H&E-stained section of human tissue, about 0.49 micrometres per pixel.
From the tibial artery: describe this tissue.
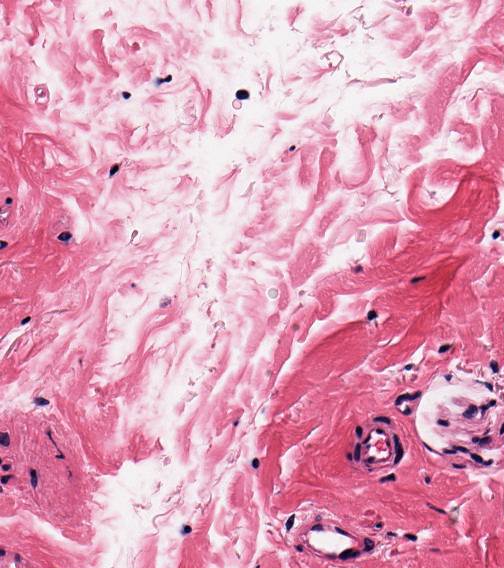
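No epithelium anywhere here. Dense pink collagen bundles fill the left and right, thick, wavy and running in many different directions, with a paler, looser zone down the centre. Fibroblast nuclei are sparse: small, dark and spindle-shaped to oval, scattered between the bundles.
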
